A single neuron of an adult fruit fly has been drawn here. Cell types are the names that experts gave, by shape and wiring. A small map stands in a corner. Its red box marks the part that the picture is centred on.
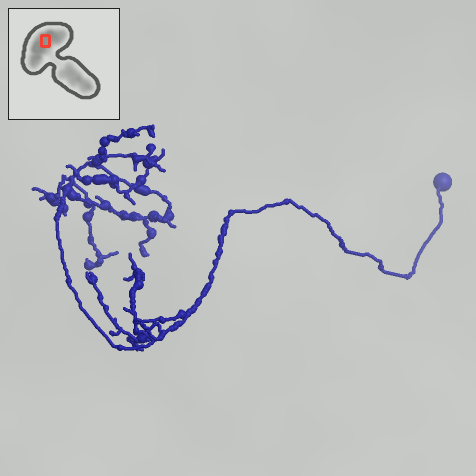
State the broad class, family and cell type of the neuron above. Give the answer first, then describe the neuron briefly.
Its broad class is central-brain intrinsic neuron. The name of its family is class CX. The cell type is vDeltaH. It is in the brain and does not reach the nerve cord. The cell body is on the right of the picture.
